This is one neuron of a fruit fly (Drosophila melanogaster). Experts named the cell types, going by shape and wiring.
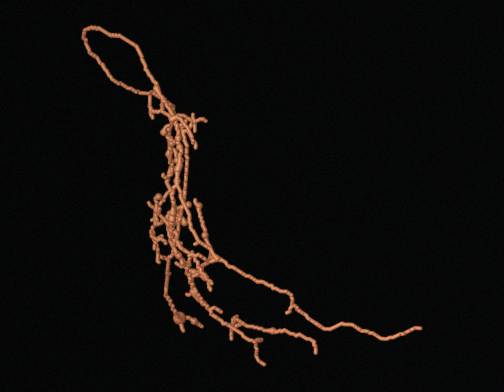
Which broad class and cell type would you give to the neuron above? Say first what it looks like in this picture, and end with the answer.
In this view it is about as wide as it is tall. Its broad class is central-brain intrinsic neuron. The cell type is CB4022.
